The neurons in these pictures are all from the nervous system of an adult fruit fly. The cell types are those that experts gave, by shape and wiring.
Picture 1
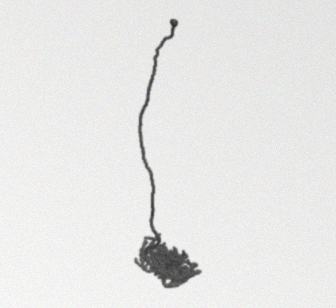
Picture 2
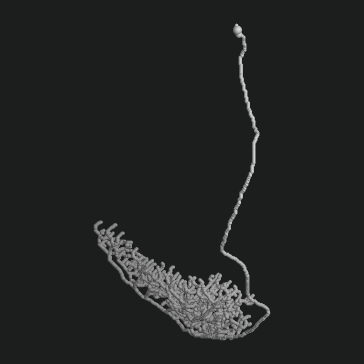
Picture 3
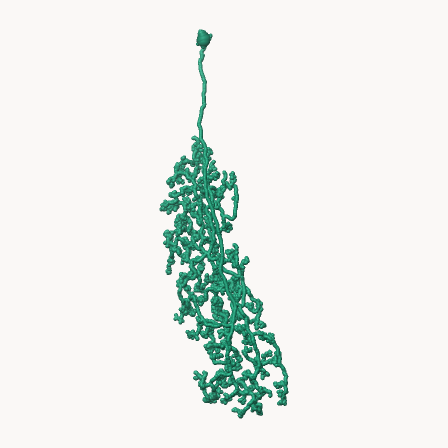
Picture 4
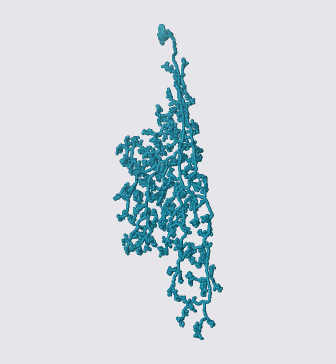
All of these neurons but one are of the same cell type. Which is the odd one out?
Picture 1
